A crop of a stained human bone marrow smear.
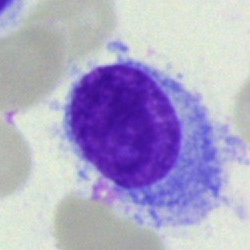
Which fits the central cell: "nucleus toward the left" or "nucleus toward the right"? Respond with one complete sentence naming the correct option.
The cell has its nucleus positioned toward the left.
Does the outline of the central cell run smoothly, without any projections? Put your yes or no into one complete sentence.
No, it is a rough edge, not a smooth one, that bounds the cell.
